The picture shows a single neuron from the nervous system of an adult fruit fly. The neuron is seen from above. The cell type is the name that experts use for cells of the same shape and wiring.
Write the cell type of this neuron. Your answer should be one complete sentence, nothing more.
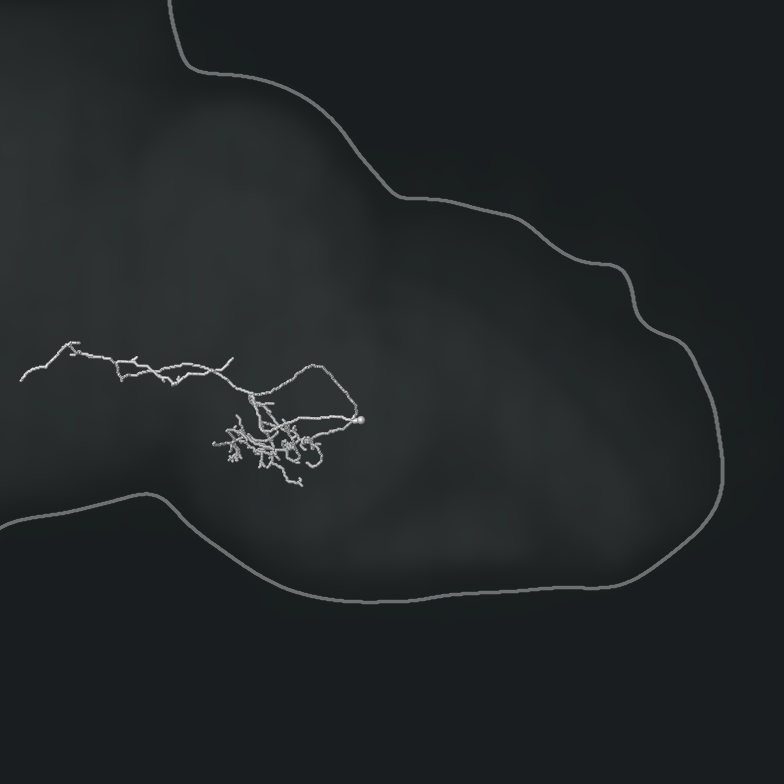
The cell type given to this neuron is LC29.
